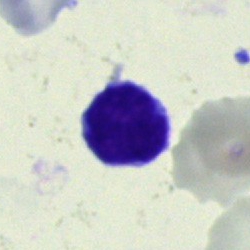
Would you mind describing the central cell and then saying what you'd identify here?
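You'll notice the dark nucleus takes up nearly the whole cell, so there's no clear rim of cytoplasm. There aren't any nucleoli to see, and no granules either. Up at the top edge, a small pale grey projection sticks out. That's a lymphocyte.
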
